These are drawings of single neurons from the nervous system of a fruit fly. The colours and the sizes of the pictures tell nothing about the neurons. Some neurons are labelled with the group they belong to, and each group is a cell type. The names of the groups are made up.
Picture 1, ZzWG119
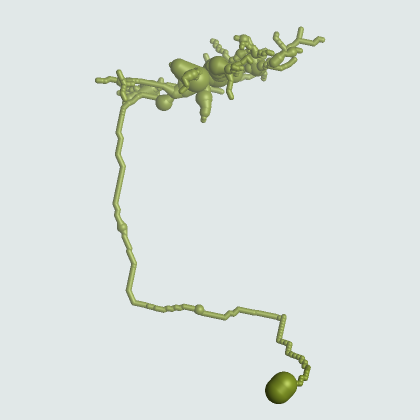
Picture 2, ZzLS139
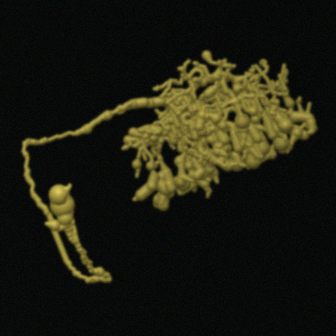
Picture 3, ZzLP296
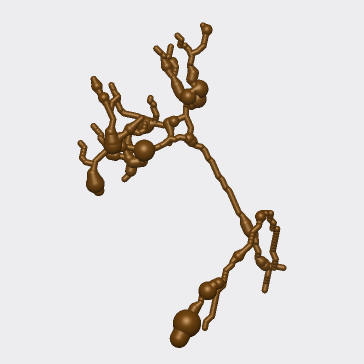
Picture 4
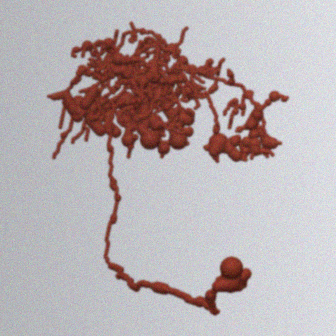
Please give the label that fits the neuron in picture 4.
ZzLS139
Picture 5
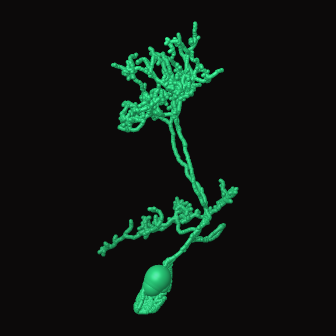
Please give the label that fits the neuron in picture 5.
ZzLP296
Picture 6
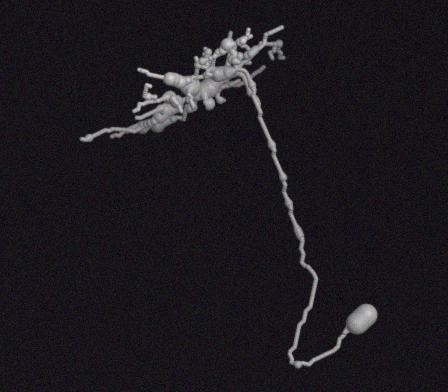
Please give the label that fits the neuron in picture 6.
ZzWG119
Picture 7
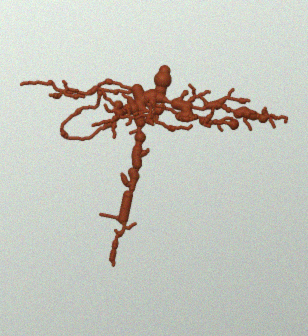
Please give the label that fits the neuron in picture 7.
ZzWG119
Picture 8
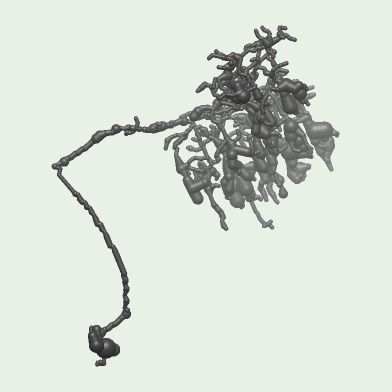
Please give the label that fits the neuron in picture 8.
ZzLS139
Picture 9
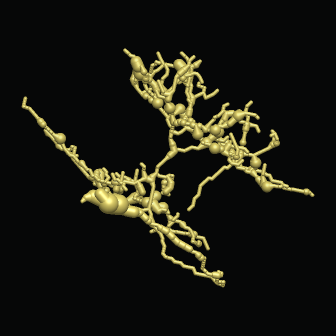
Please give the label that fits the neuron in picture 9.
ZzLP296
